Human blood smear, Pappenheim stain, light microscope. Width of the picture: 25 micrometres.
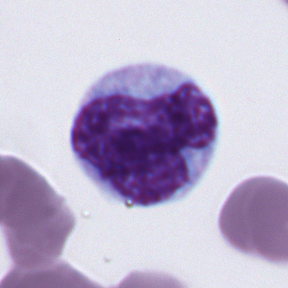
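Monocyte: a cell with a round, smooth outline, about 13 micrometres across. Its nucleus, about 13 by 10 micrometres, has an irregular, folded outline with several bulging lobes and fills about 70% of the cell's area. The cytoplasm is pale greyish blue, with its widest band lying above the nucleus.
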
